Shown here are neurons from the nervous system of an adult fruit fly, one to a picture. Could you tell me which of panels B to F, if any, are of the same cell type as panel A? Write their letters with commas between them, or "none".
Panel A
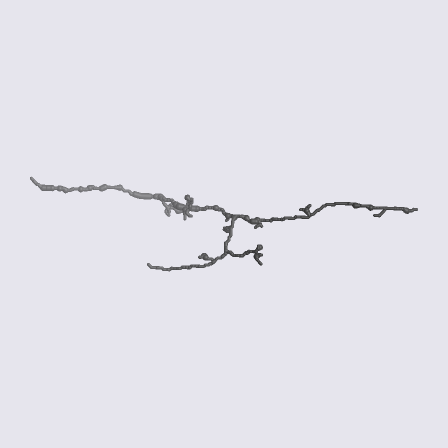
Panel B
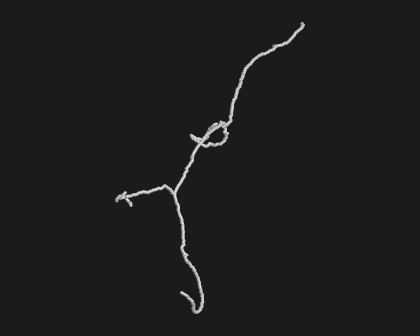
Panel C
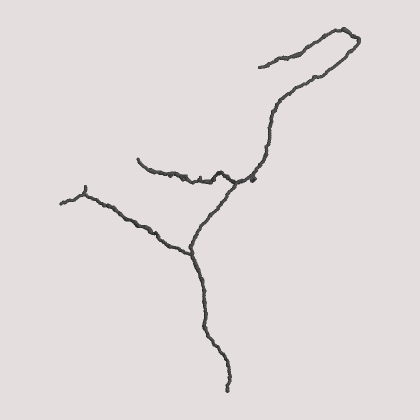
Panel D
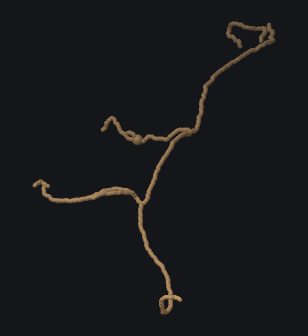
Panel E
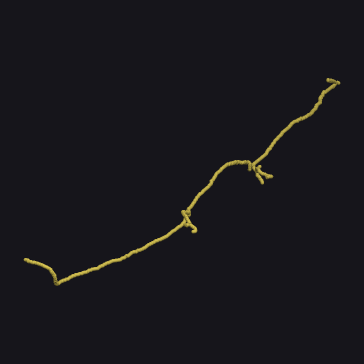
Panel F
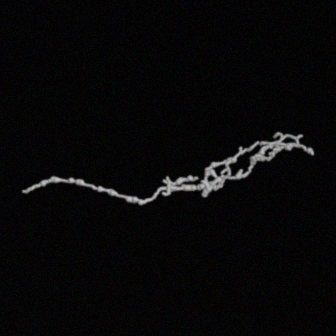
F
